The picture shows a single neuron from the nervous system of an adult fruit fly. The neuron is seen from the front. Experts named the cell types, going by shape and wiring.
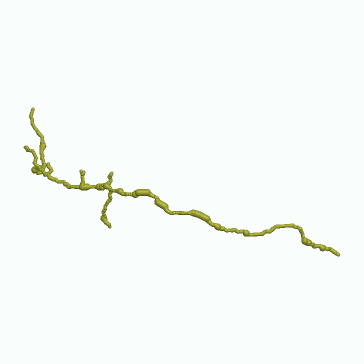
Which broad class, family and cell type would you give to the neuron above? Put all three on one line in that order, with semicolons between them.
sensory neuron entering the nerve cord; class mechanosensory tactile; SNta41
